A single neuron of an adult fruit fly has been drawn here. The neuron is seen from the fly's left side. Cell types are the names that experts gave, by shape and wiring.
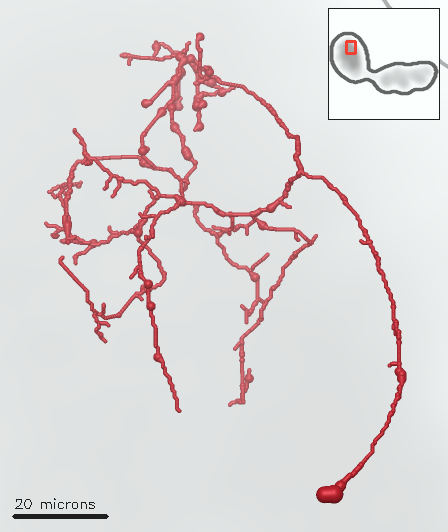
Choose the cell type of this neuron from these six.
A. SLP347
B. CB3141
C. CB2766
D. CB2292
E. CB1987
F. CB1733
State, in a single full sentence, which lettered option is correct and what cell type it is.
Here the neuron is of cell type CB1987, corresponding to option E.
